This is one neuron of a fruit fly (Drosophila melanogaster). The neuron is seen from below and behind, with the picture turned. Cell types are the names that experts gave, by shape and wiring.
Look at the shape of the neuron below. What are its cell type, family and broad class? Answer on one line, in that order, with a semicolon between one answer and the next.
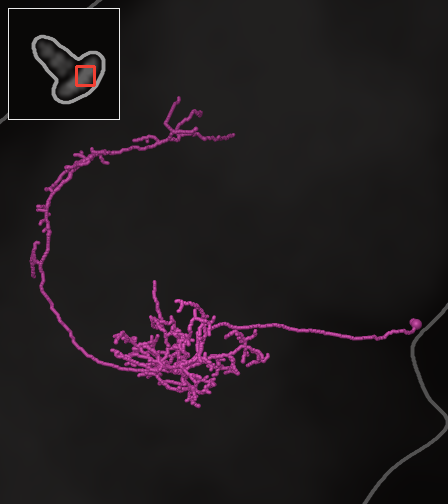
VES033; hemilineage VESa2; central-brain intrinsic neuron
